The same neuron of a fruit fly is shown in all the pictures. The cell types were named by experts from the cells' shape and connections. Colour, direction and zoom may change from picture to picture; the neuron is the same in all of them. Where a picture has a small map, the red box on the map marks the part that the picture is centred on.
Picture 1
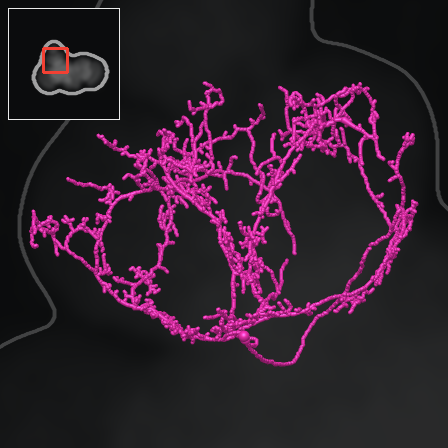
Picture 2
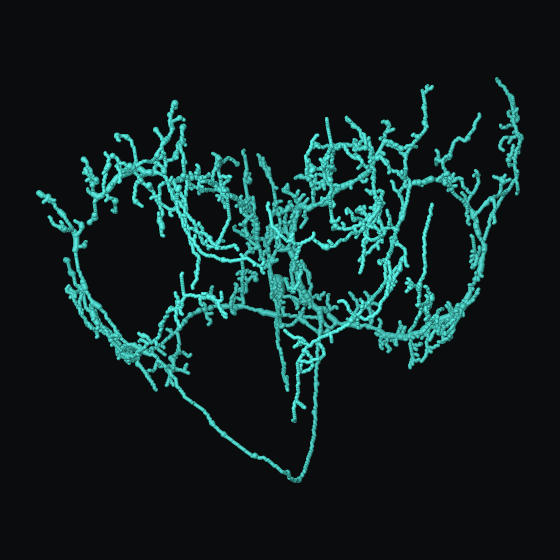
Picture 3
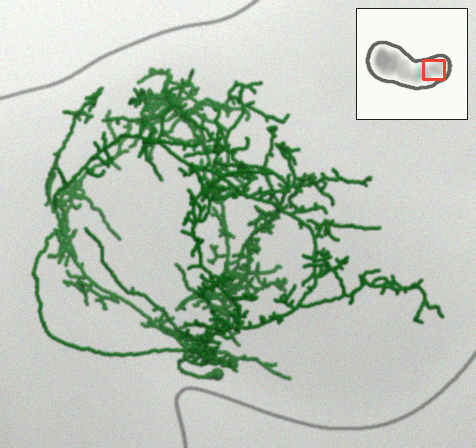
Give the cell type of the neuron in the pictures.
IN10B012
